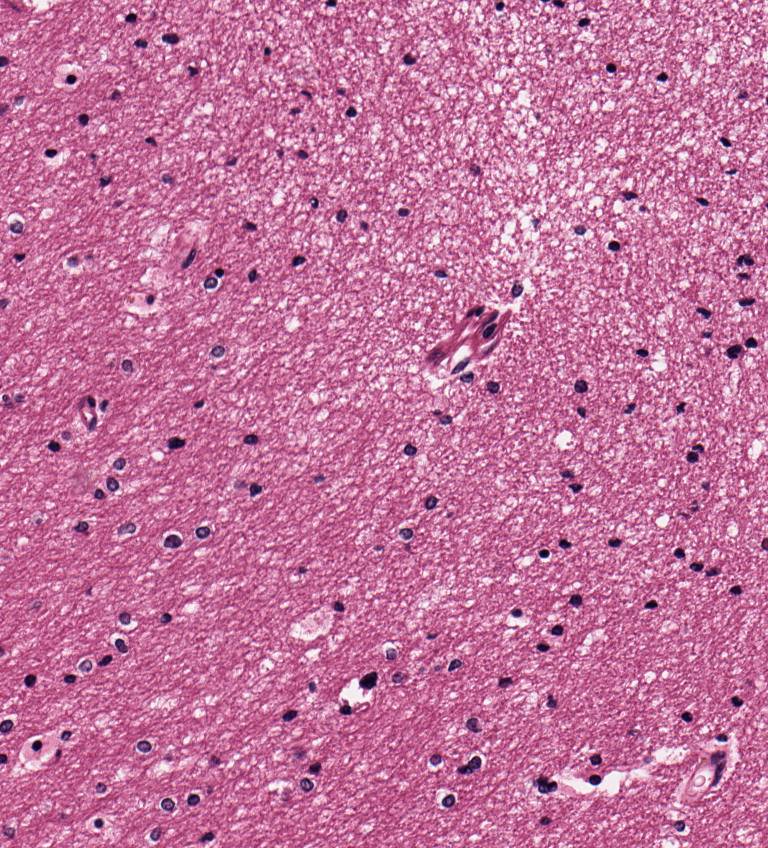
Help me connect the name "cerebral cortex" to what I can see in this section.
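Tissue: cerebral cortex. Continuous pink, finely fibrillary matrix throughout; cells scattered singly. Most cells seen only as small, round, dark-staining nuclei, fairly evenly spread. Many of these sit in a narrow clear halo, no visible pink cytoplasm. Matrix upper right more riddled with small clear vacuoles than lower left.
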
